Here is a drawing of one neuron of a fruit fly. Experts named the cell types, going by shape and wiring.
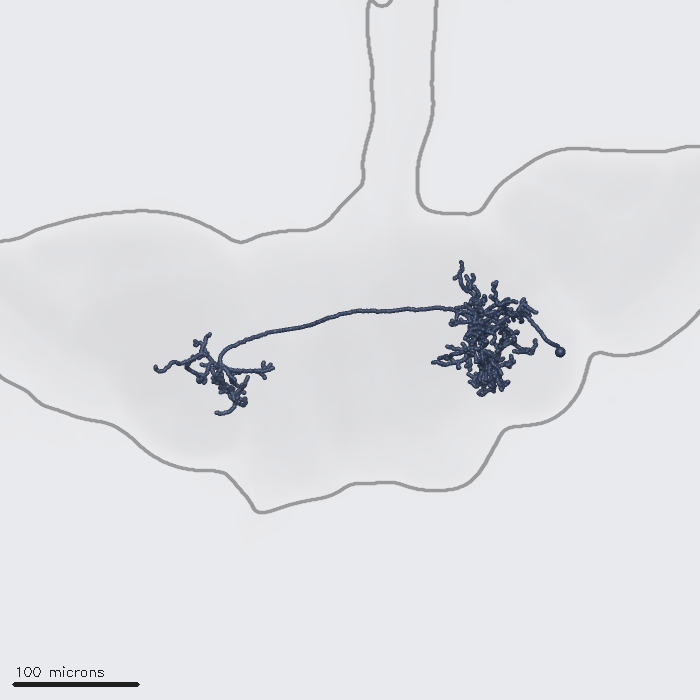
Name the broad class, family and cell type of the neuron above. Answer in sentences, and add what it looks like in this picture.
It is a central-brain intrinsic neuron. The family is hemilineage VLPl2_posterior. It is of cell type CB1688. It lies in the brain. The cell body is on the right of the picture. By the scale bar it is about 350 microns wide in this view.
